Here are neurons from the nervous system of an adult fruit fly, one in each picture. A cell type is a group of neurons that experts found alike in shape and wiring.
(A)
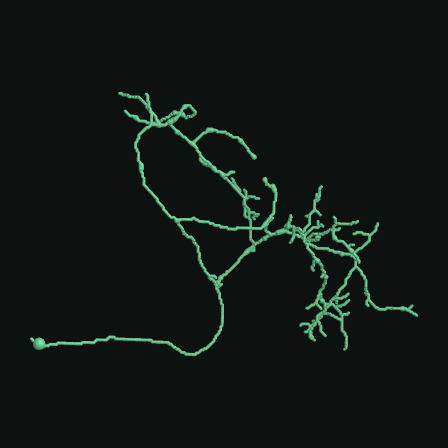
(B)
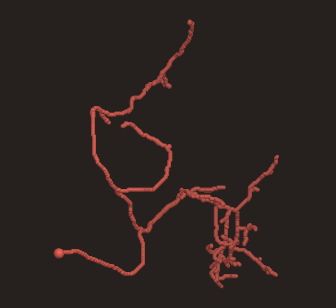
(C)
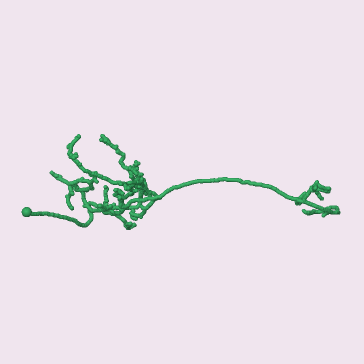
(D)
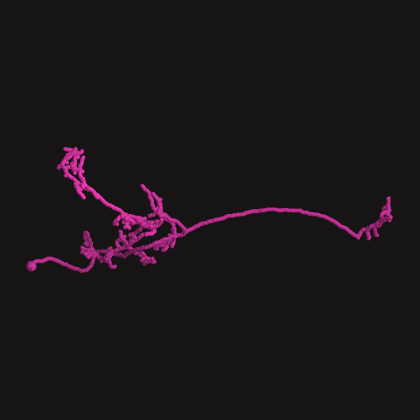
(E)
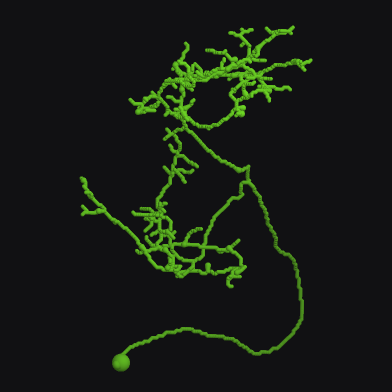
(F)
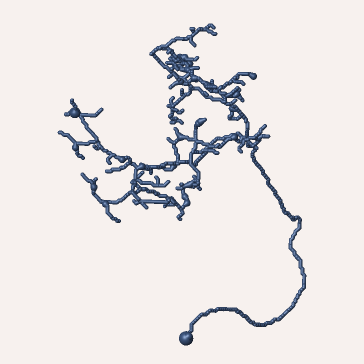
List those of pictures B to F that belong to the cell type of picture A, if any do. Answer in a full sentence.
Picture B is of the same cell type.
